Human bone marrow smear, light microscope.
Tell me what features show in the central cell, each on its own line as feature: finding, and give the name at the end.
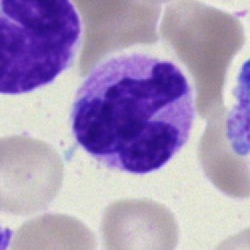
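Outline: round and smooth
Chromatin: dark purple, coarsely clumped
Nucleoli: none visible
Cytoplasm: no vacuoles seen
Cell: band neutrophil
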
